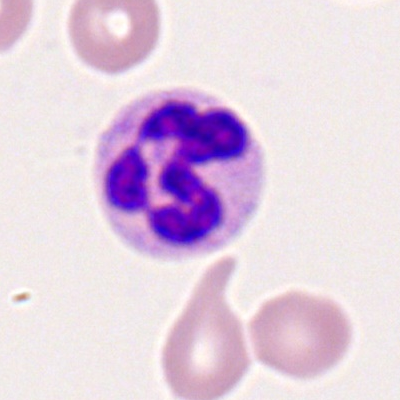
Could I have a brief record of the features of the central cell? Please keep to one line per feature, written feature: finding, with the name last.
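Nucleus: several separate lobes
Chromatin: dark purple, coarsely clumped
Cytoplasm: plentiful, pale pinkish-lilac
Granules: only fine and faint, no large orange-red ones
Name: segmented neutrophil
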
